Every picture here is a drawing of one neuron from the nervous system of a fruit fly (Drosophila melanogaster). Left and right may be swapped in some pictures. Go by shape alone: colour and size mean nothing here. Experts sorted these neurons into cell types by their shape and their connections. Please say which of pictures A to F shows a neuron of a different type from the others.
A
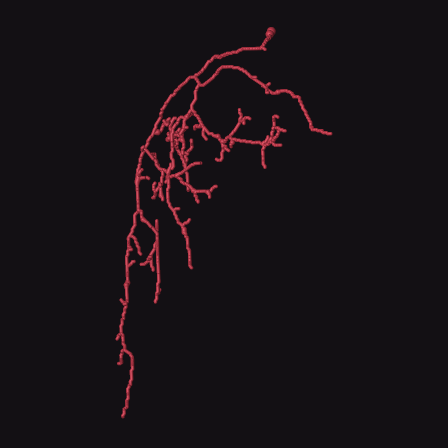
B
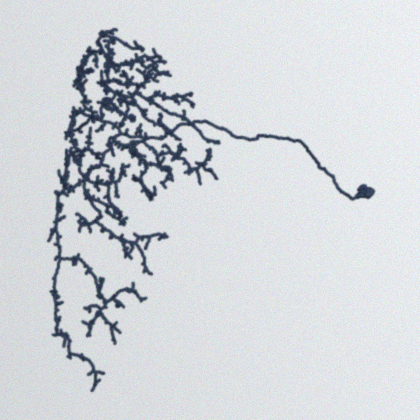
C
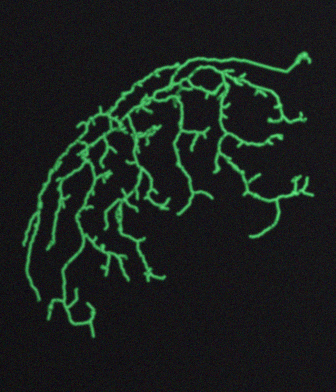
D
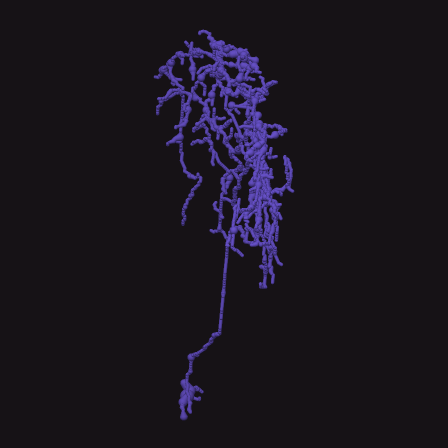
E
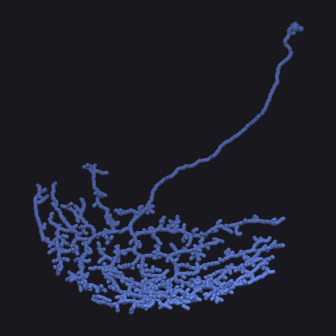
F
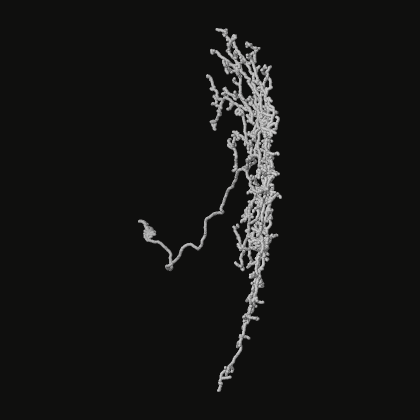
Picture A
